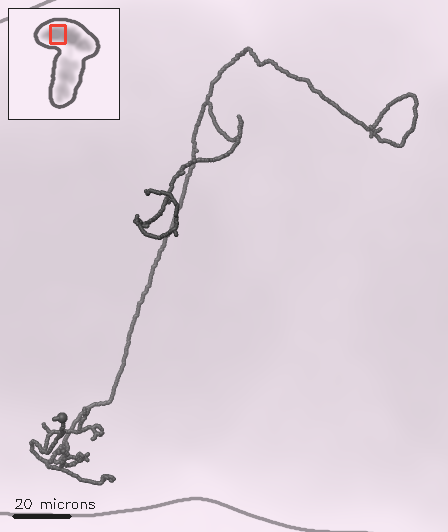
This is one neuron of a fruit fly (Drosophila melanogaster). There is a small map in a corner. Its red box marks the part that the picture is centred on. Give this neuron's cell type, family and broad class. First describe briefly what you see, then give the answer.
Its cell body lies at the lower left of the picture. By the scale bar it is about 160 microns tall in this view. It is of cell type KCab-s. Its family is called class Kenyon Cell. It is a central-brain intrinsic neuron.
